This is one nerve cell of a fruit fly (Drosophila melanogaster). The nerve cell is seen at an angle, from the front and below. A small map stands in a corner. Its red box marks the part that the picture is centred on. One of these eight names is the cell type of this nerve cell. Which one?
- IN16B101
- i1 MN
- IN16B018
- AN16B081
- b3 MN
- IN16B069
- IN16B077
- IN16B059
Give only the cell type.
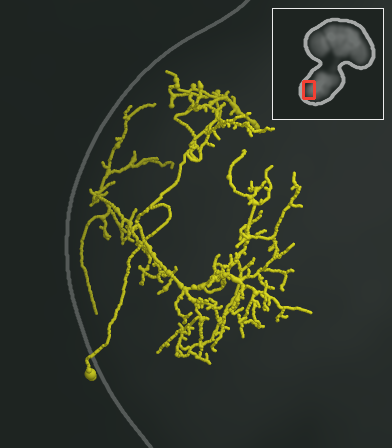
IN16B101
